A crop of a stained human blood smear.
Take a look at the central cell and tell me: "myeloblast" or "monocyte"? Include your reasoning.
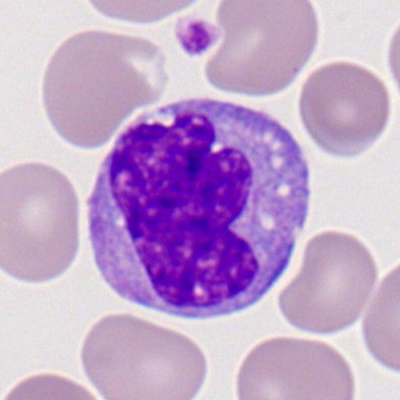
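Monocyte. Chromatin dark purple, with many small pale gaps scattered through it. Cytoplasm pale greyish lavender, finely dusty in texture, without coarse granules. A few small clear vacuoles present in the cytoplasm.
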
